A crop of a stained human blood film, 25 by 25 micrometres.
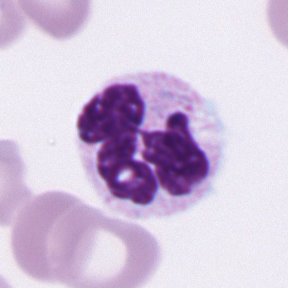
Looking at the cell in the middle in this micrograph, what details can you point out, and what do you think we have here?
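Going point by point, the outline comes first: round and smooth. Next, the nucleus is split into at least three separate lobes. In the lower lobe, a small pale hole passes through, giving it a ring-like look. Last, the cytoplasm is pale pink. This cell is a segmented neutrophil.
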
